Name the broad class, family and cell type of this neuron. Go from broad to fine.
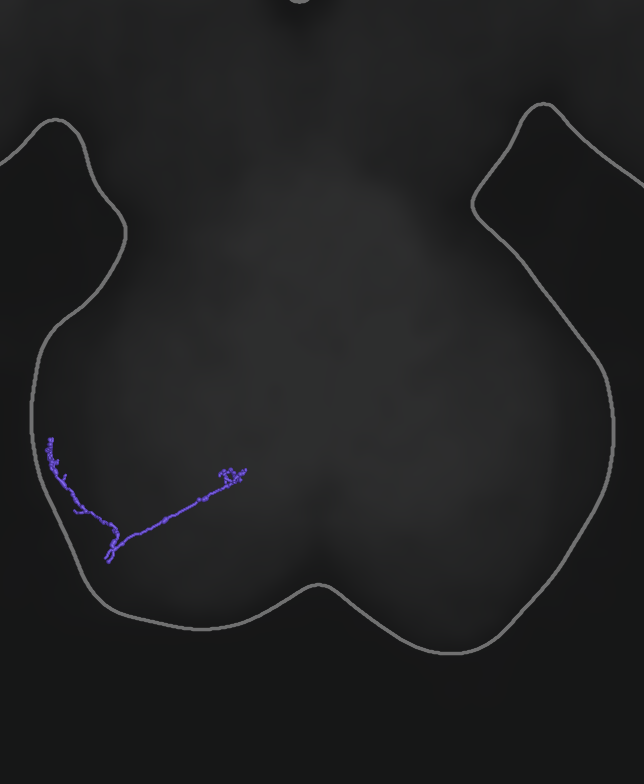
sensory neuron entering the nerve cord; class mechanosensory proprioceptive; SNpp41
